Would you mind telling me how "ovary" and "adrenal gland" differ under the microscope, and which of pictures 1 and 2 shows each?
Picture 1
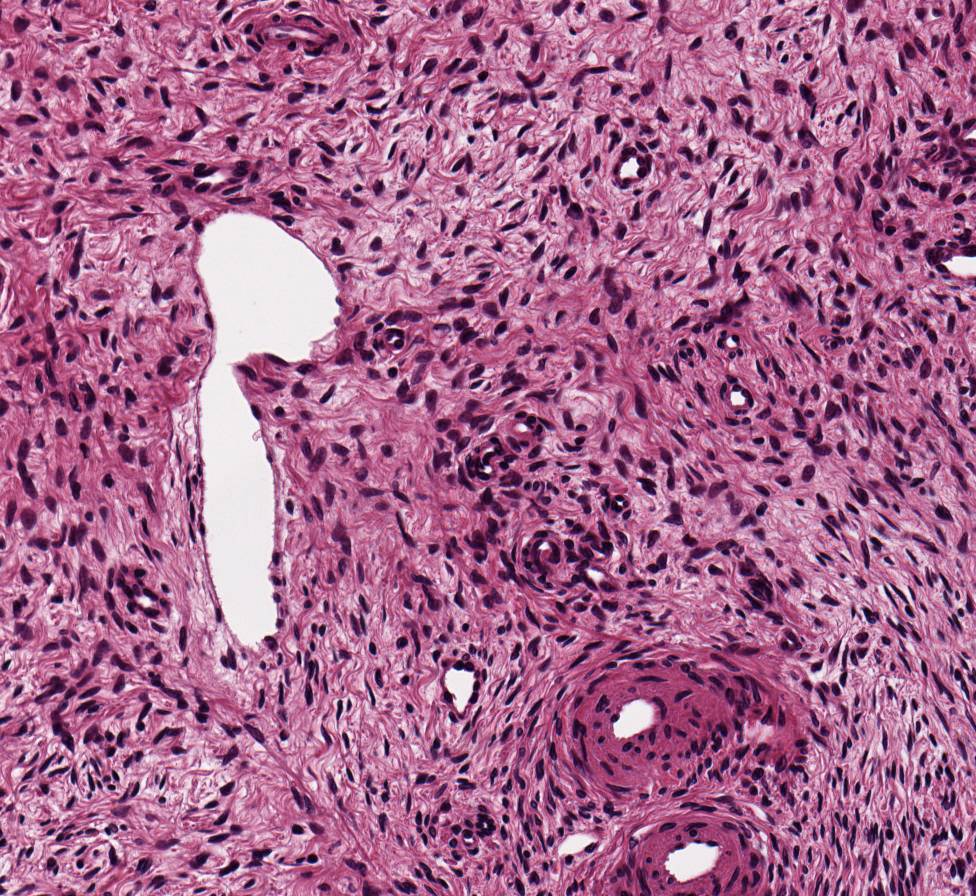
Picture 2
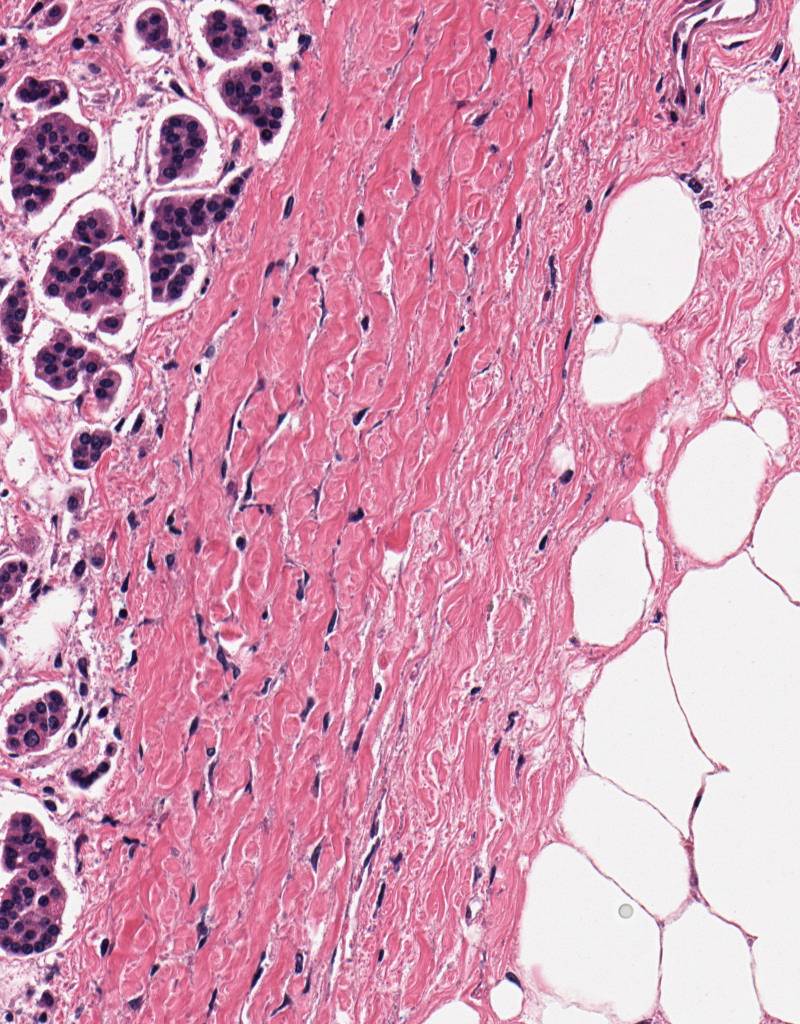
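Look first at picture 1: this is the ovary, and picture 2 is the adrenal gland. In the ovary, the whole field is a densely cellular spindle-cell stroma with no epithelium or glands anywhere. Notice that the nuclei are dark, elongated, spindle to oval, with scant, ill-defined cytoplasm, and that the cells run in short swirls of varying direction, not in one long parallel sweep. Many small vessels with tiny lumens lie in the centre and upper right.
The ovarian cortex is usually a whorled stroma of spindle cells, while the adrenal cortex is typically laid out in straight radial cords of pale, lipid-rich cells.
The adrenal gland field instead has three vertical zones: cell nests on the left, a dense pink fibrous band in the middle, and fat on the right. The nests are rounded and separate, each surrounded by a clear space. Thin, elongated dark nuclei lie between the collagen bundles, parallel to them, and the adipocytes appear as large empty spaces with thin pink walls.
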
